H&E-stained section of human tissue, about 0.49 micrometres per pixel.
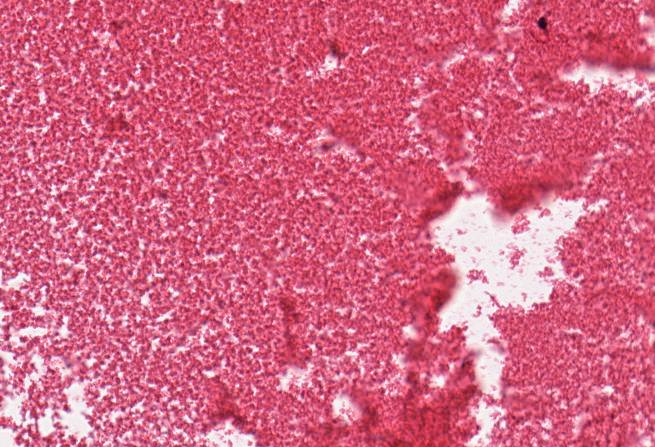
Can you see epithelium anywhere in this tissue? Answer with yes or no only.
No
